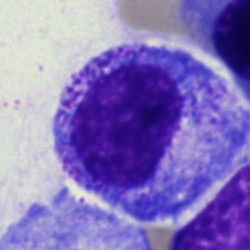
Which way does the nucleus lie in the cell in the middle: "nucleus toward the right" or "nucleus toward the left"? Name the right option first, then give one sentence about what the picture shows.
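Nucleus toward the left. The nucleus sits off-centre, toward the left side of the cell.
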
